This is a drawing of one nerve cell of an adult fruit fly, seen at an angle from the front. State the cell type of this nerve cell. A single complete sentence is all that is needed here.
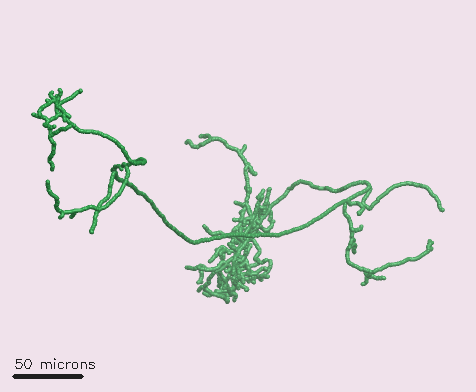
This nerve cell falls under the cell type AN07B106.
